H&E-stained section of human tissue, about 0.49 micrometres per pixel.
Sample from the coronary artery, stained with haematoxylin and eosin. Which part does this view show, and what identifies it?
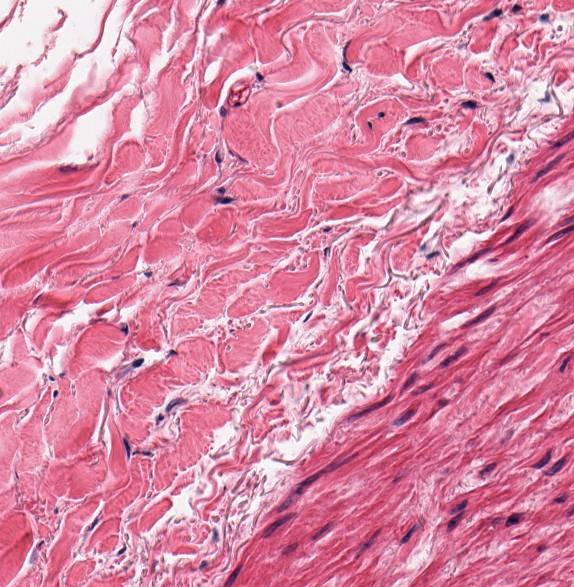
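It's the tunica adventitia. Thick wavy pink collagen bundles run every which way over the upper left two-thirds, sparse small dark elongated fibroblast nuclei between them.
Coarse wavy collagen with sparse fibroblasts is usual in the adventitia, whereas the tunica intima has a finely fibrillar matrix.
A diagonal line sets off a more compact lower right band with spindle nuclei parallel to it.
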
